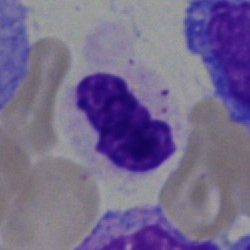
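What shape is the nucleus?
Elongated and diagonal, upper left to lower right, with shallow notches making it lumpy.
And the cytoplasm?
A fairly wide, very pale greyish-lilac rim with a few small dark purple granules.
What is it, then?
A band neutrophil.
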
